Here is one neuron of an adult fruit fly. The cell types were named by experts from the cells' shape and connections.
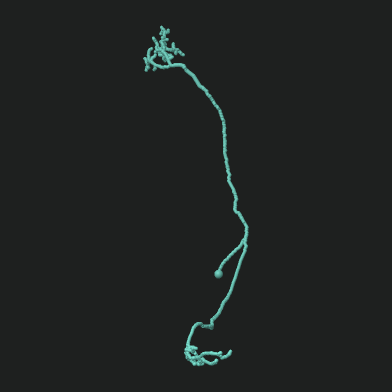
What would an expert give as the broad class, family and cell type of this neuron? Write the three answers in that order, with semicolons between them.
visual projection neuron; hemilineage VPNd2; LC10c-2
